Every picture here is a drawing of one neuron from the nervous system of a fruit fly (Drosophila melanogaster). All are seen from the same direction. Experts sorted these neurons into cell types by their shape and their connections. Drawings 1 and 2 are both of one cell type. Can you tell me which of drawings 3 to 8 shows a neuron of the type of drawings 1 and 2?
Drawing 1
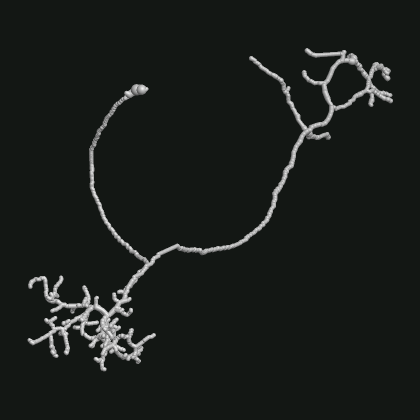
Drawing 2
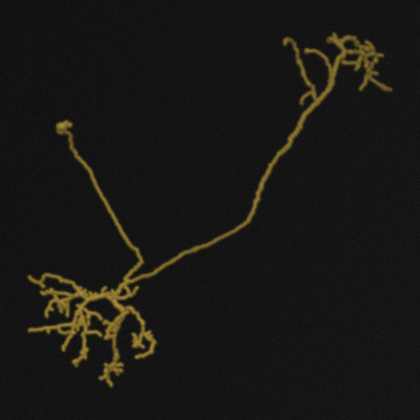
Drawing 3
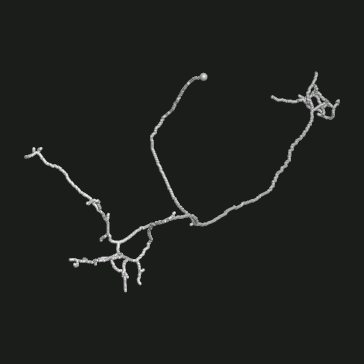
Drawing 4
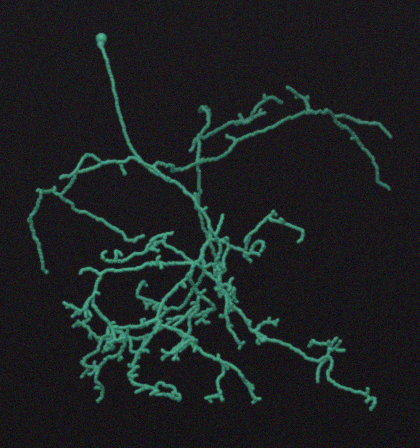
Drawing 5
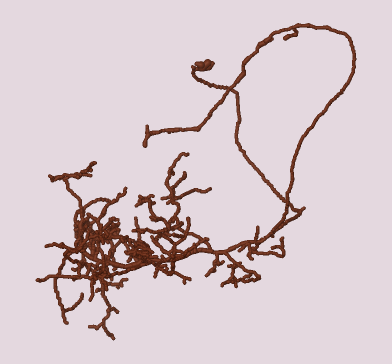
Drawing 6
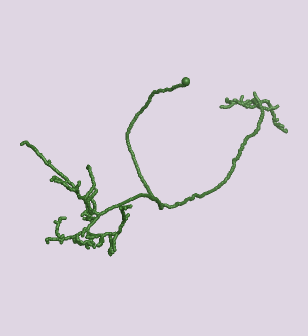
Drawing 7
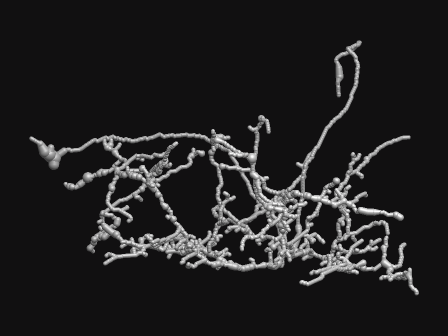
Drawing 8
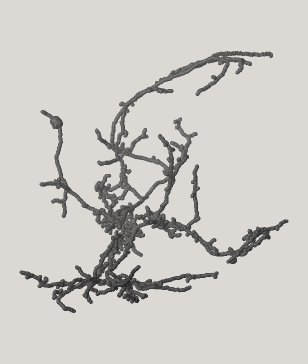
3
